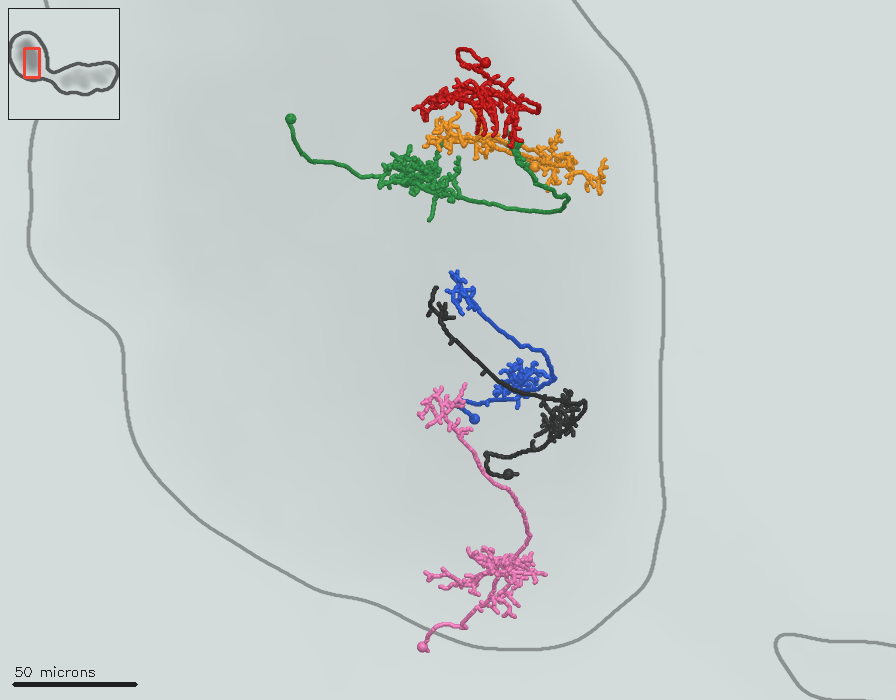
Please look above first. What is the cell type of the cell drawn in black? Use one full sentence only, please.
In the scheme of cell types, this neuron is Tm5b.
